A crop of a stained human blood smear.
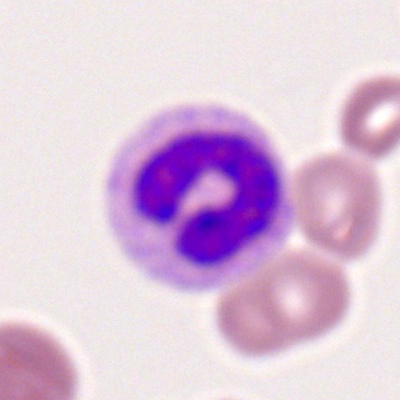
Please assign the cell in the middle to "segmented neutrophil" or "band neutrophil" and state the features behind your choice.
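It is a band neutrophil. What decides it is the nucleus: one thick curved band that almost encircles a pale central patch.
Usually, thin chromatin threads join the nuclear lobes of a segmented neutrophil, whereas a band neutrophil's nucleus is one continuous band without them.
The outline is round and smooth.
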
